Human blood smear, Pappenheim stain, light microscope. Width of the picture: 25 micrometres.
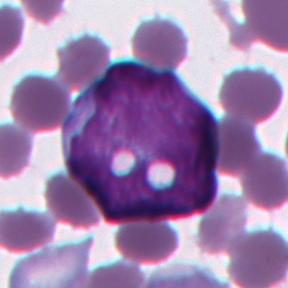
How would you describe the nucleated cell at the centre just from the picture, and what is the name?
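Nearly the whole cell is occupied by the nucleus. In the lower half of the nucleus, two round pale spots lie side by side. Deep purple staining extends throughout the cell. No granules are visible over it. The cell is a myeloblast.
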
